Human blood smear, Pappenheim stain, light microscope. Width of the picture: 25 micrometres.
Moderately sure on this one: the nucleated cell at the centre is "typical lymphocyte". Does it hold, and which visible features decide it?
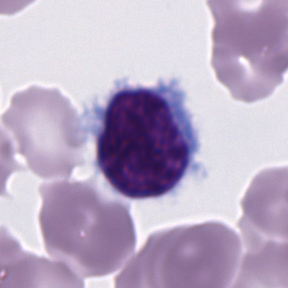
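Red cells surround this cell without overlapping it. Its cytoplasm is scant, pale blue and free of granules, and no nucleoli appear. Fine, hair-like projections fray the edge, most visibly on the left and upper right. These projections speak for hairy cell.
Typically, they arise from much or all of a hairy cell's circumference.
Missing granules are no argument against typical lymphocyte.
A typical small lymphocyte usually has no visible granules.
The cell is a hairy cell, not a typical lymphocyte.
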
